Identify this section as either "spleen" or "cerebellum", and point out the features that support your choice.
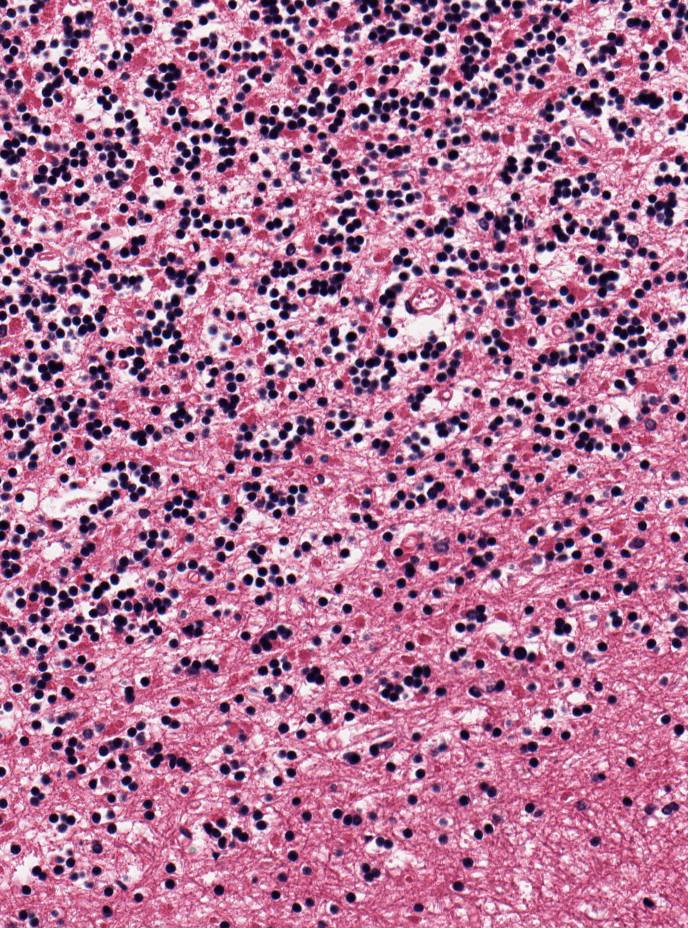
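Cerebellum, I'd say, not spleen. Nuclei are packed densest up top and thin out toward the bottom; most are small, round, uniformly dark, with very scant cytoplasm. A pink, finely fibrillary meshwork dominates the lower part.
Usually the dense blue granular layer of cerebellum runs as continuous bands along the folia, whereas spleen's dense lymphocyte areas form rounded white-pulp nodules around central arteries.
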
